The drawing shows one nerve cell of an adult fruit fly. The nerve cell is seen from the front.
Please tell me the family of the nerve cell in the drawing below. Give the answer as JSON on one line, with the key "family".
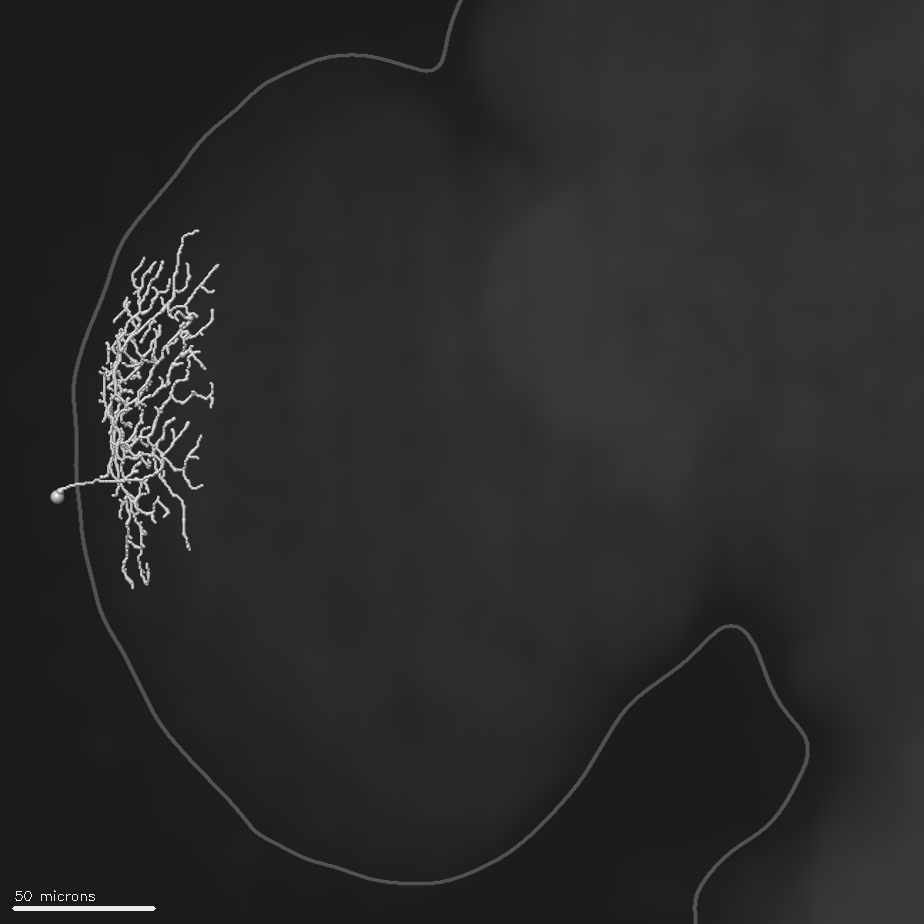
{"family": "Dm"}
